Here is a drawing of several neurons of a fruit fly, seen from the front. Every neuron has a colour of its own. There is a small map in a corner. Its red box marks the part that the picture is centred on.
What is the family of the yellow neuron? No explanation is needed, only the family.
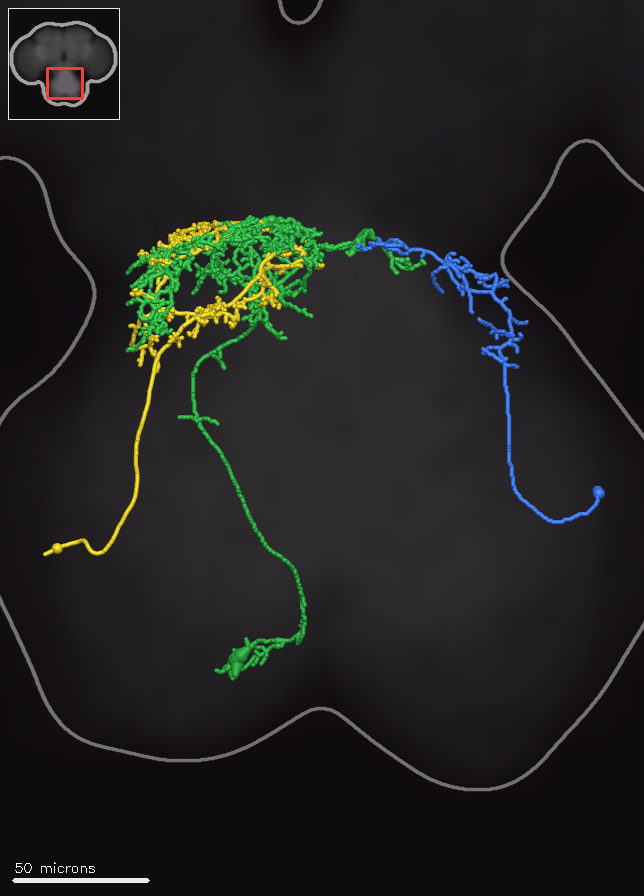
hemilineage 03B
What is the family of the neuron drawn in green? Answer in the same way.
hemilineage 06A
